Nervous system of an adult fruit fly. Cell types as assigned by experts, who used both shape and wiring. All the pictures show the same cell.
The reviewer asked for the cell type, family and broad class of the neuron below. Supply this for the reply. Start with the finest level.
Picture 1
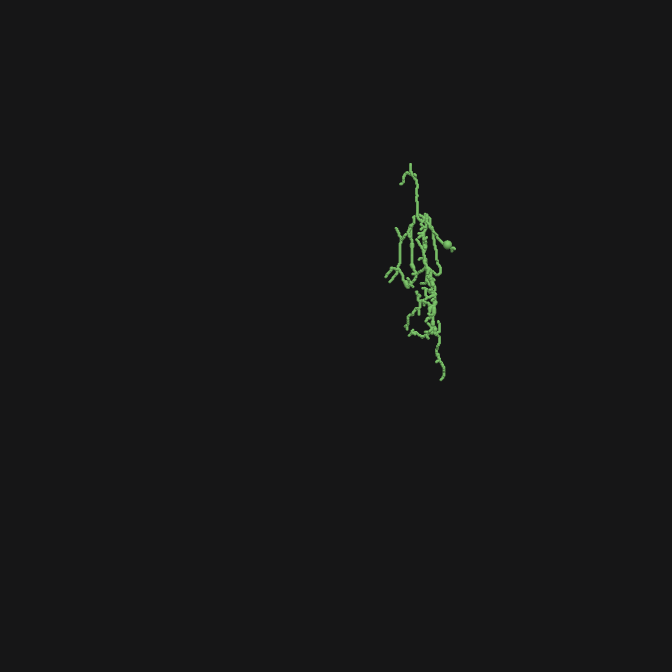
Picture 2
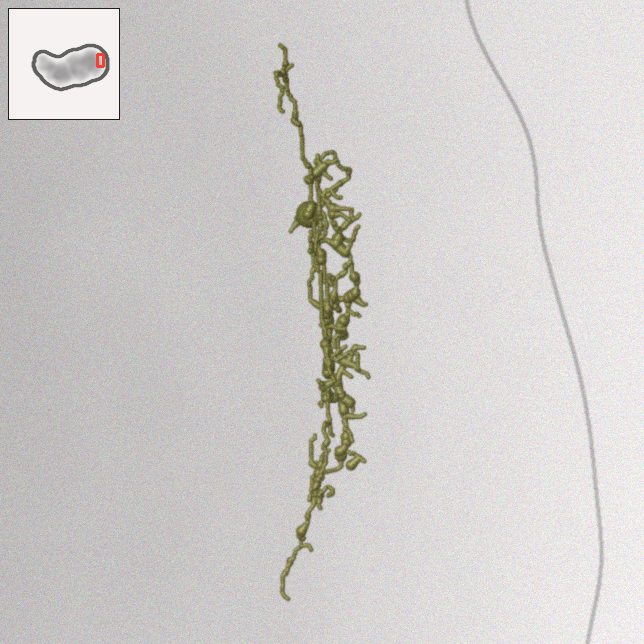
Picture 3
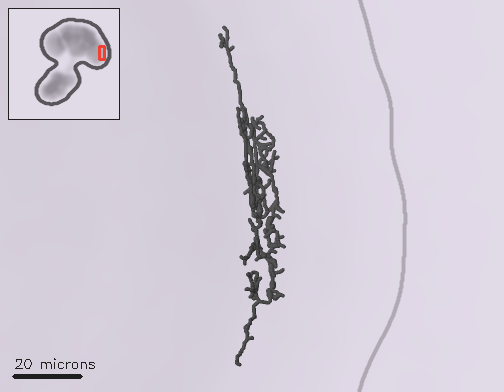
Dm-DRA1; Dm; optic-lobe intrinsic neuron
